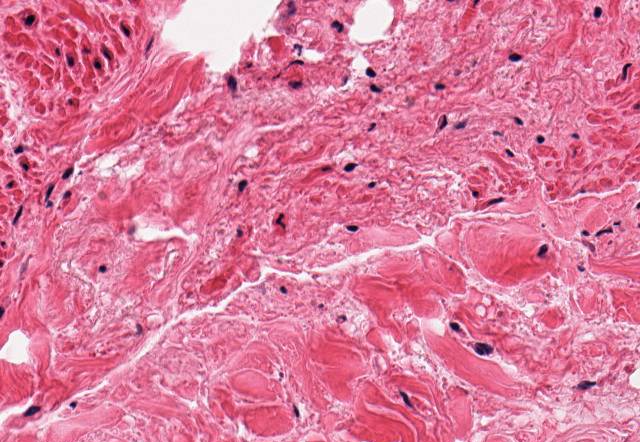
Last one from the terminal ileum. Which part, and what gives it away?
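Answer: dense connective tissue. The whole field is dense pink fibrous tissue, with no epithelium. In the lower half, thick, glassy pink bundles are cut at varying angles. Small, dark nuclei, many elongated, are sparsely scattered.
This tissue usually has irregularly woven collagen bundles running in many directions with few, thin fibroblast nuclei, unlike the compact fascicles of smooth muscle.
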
